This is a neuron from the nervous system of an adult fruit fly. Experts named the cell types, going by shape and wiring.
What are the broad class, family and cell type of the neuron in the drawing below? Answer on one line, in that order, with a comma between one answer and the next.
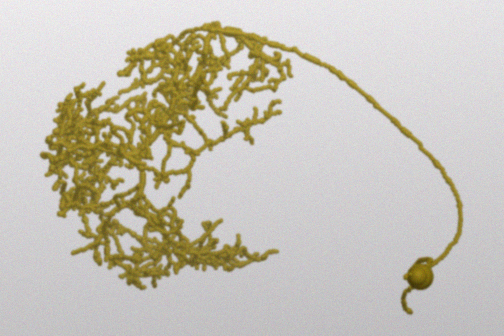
nerve-cord intrinsic neuron, hemilineage 01A, IN01A015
